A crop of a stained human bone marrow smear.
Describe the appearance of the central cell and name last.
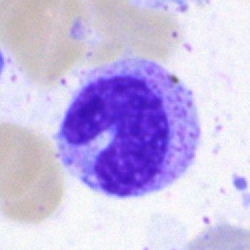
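A kidney-shaped nucleus is present, its notch opening towards the left, and no nucleolus is visible within it. The cytoplasm is pale lilac, forms its widest rim on the right side of the cell, and contains no vacuoles. The cell is a band neutrophil.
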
